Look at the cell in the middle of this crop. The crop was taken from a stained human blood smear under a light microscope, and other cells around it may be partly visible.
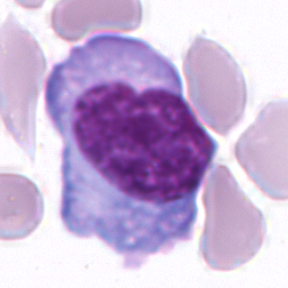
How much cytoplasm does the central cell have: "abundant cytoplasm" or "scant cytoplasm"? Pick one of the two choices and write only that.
Abundant cytoplasm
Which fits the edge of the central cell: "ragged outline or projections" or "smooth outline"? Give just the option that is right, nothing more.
Ragged outline or projections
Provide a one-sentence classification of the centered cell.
The centered cell in this crop is a plasma cell.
